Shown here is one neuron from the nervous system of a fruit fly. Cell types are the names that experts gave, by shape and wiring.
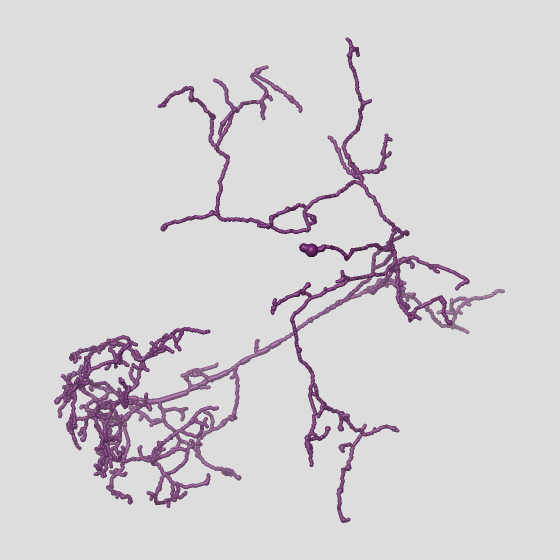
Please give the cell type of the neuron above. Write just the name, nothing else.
SMP714m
